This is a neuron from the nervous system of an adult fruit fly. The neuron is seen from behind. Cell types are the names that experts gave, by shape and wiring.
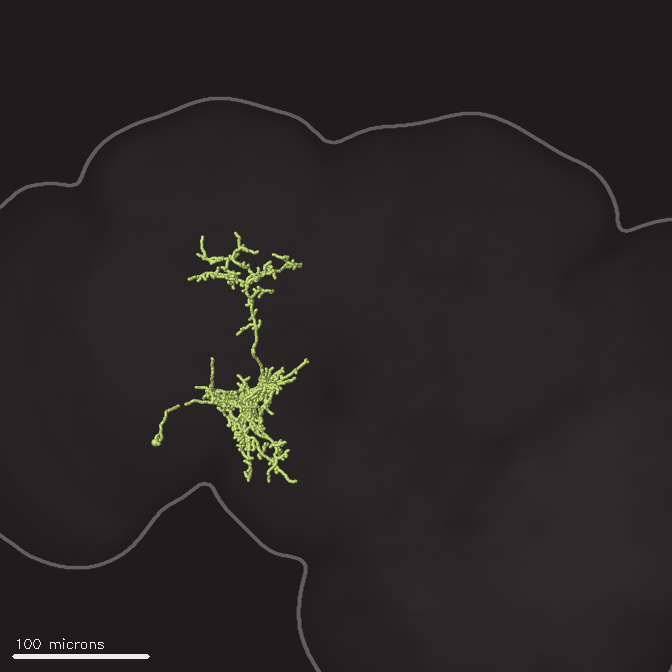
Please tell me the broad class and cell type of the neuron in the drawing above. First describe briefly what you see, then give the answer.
From top to bottom in the picture it spans about 190 microns. In this view it is taller than it is wide. It is a central-brain intrinsic neuron. Its cell type is VES002.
